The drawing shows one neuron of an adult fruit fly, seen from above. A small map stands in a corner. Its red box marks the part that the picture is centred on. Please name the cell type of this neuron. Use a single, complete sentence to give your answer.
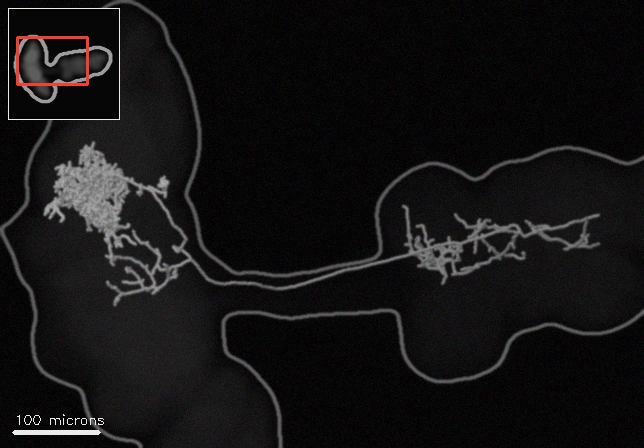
This neuron is categorized as cell type DNpe025.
